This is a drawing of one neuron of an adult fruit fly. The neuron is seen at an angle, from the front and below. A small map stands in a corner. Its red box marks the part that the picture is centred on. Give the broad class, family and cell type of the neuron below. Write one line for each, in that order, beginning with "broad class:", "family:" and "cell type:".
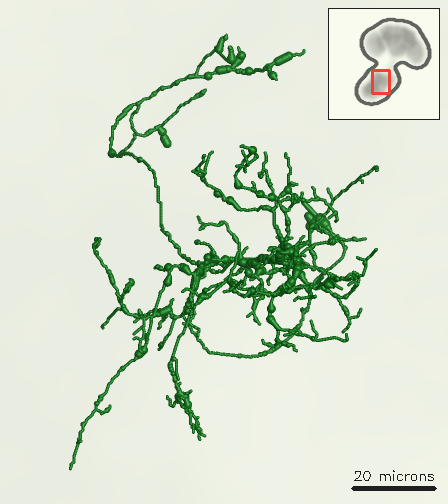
broad class: nerve-cord intrinsic neuron
family: hemilineage 11A
cell type: IN11A011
